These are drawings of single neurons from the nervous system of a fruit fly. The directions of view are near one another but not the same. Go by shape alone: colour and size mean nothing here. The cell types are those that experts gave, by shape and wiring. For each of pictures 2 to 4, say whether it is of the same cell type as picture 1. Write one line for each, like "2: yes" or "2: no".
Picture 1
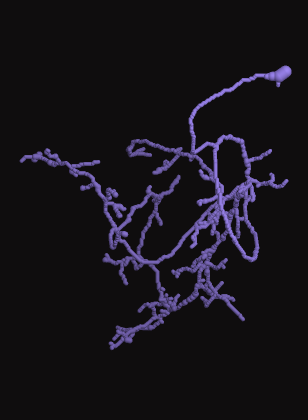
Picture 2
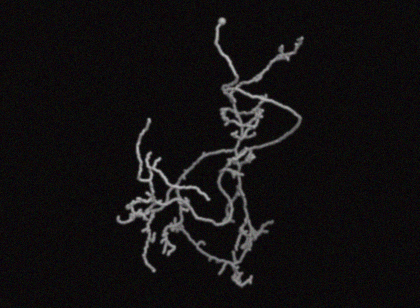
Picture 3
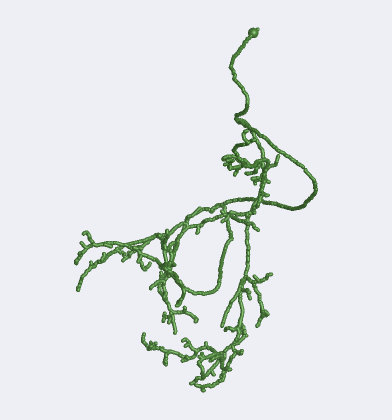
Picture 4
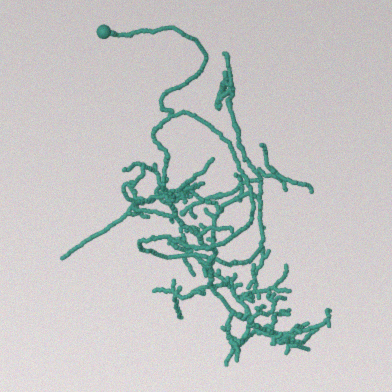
2: no
3: yes
4: yes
